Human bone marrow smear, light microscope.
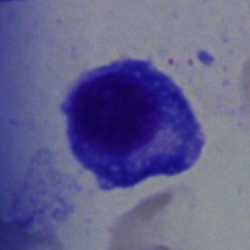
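Plasma cell. The outline is irregular, with a bumpy, ragged edge, and the cytoplasm stains a deep blue. Just to the lower right of the nucleus, a paler zone containing small light spots lies within the cytoplasm. Several small purple dots are present in the background to the upper right of the cell.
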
